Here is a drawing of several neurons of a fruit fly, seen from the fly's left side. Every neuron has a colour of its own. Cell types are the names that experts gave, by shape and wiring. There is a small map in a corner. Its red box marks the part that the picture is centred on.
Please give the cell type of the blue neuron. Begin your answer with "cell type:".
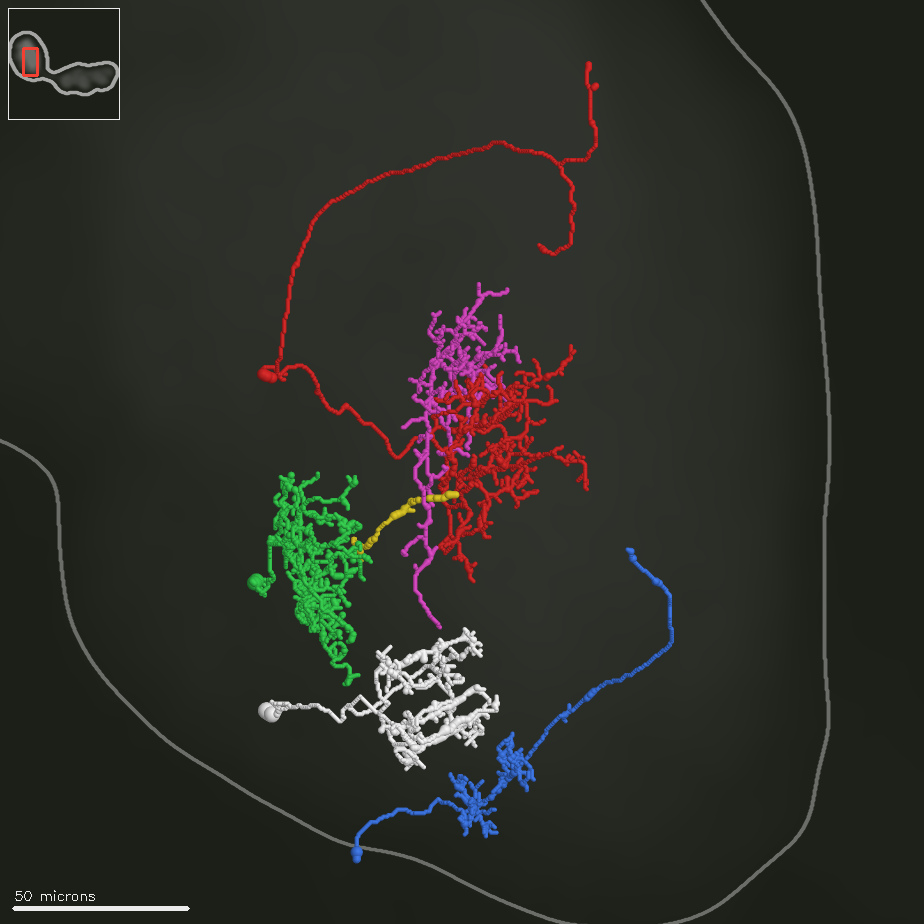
cell type: Tm3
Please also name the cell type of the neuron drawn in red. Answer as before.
cell type: MeLo1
